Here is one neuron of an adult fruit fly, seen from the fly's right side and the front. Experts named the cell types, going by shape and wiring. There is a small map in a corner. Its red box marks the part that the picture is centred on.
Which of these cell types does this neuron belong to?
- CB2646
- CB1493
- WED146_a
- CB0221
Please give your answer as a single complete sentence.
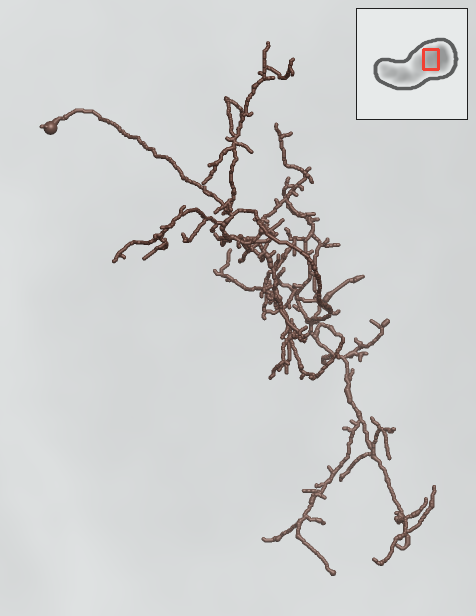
The single neuron here is of type CB2646.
